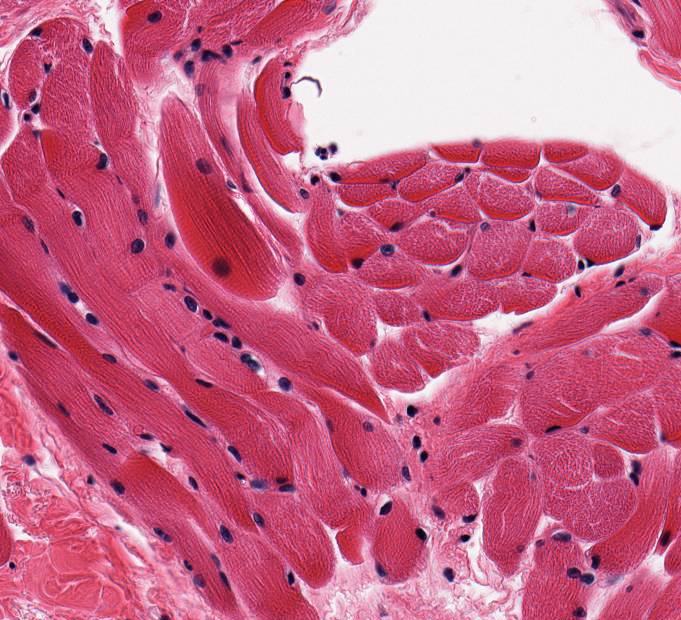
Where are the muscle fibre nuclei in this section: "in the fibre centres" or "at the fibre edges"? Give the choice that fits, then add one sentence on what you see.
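At the fibre edges. The dark blue nuclei lie at the edges of the fibres rather than in their centres.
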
